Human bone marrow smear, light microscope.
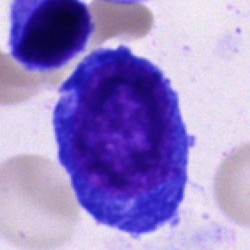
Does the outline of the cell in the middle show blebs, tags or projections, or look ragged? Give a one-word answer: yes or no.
Yes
